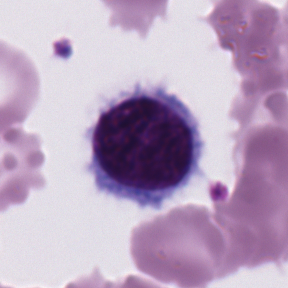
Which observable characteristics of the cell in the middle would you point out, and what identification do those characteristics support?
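Round cell outline. Nucleus fills most of the cell; chromatin dense, dark purple. Fine, short, hair-like projections fringe the edge all around. Name: hairy cell.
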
